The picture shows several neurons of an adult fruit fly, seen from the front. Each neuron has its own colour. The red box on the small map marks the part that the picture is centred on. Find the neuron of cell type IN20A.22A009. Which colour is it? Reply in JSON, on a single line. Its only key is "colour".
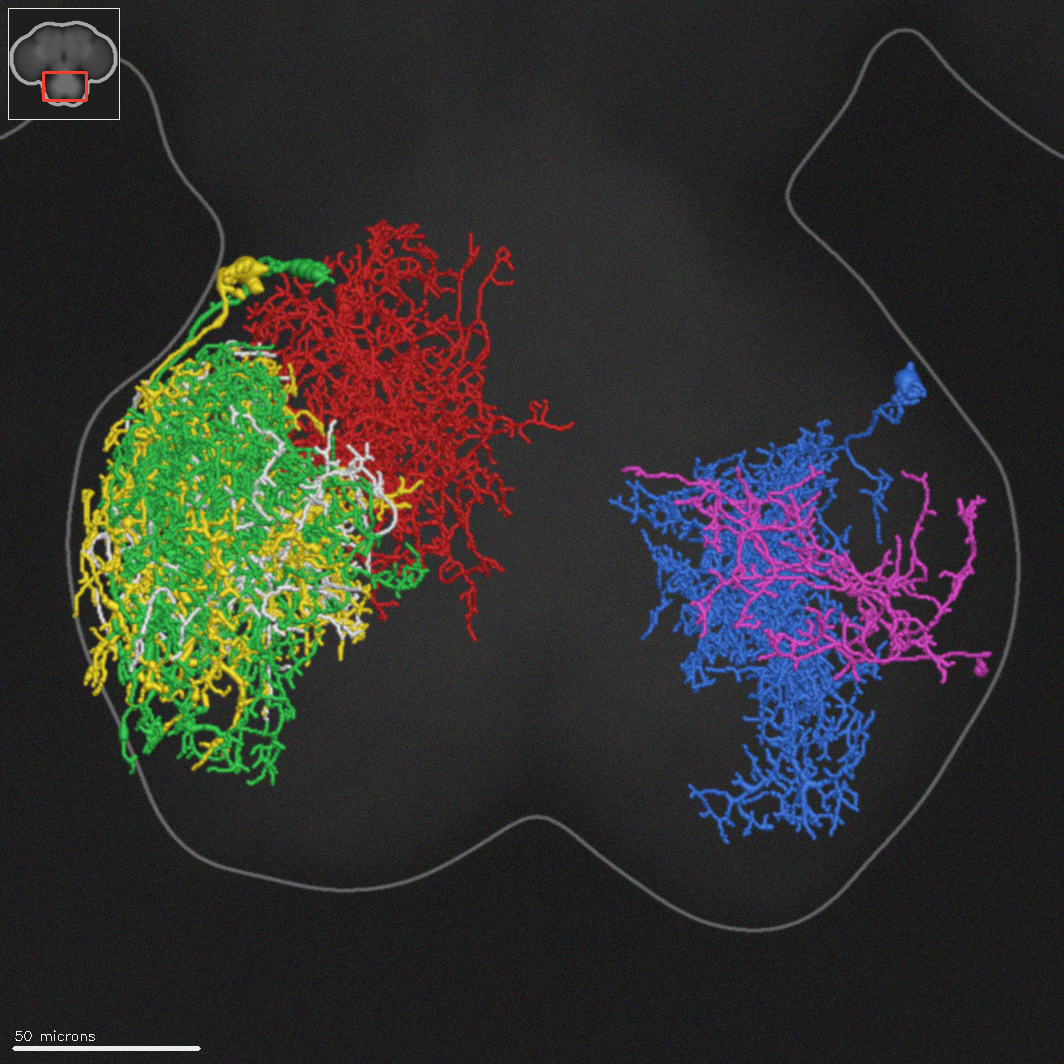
{"colour": "white"}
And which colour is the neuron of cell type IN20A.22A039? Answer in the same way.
{"colour": "magenta"}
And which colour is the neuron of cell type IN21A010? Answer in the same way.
{"colour": "red"}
